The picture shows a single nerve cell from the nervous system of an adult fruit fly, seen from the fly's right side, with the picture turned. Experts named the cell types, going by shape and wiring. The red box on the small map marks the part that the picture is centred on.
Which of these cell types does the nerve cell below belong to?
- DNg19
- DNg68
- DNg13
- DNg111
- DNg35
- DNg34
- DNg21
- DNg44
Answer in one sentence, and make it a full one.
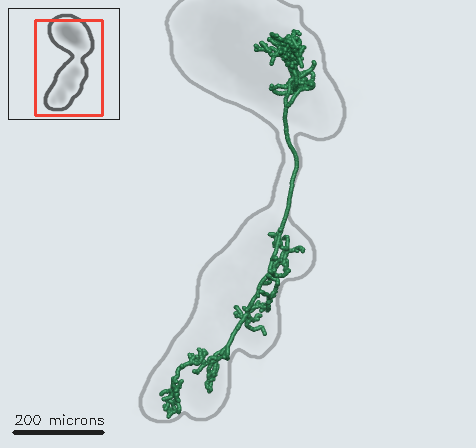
Belonging to the cell type DNg68 is this nerve cell.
